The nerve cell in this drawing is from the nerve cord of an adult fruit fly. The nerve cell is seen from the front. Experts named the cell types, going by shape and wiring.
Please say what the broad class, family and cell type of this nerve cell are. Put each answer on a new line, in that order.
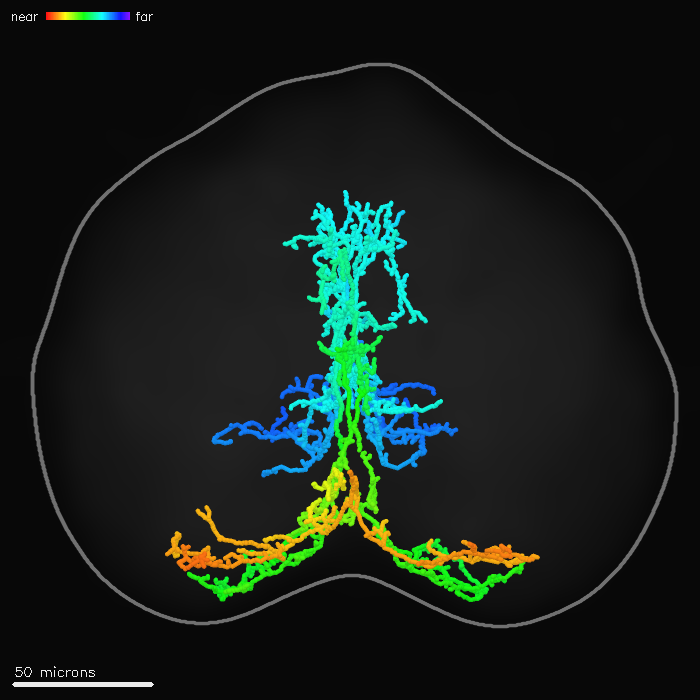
nerve-cord intrinsic neuron
hemilineage 05B
IN05B018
